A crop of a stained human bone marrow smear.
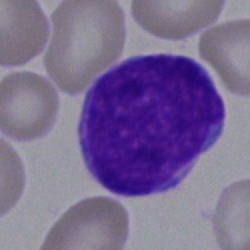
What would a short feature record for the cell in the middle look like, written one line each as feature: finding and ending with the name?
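Shape: roughly round
Nuclear extent: nearly the whole cell
Cytoplasm: thin rim only, best seen along the right and lower right edge
Vacuoles: none seen
Cell type: blast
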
